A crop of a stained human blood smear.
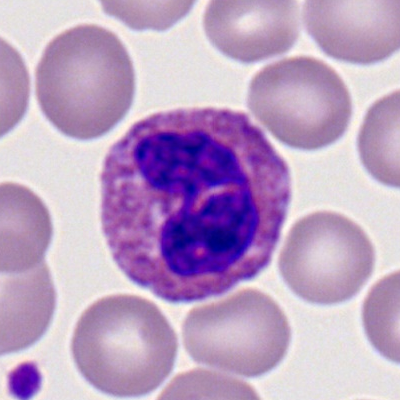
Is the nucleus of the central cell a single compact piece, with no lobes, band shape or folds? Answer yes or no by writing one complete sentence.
No, its nucleus is not undivided; it is divided into lobes or segments.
